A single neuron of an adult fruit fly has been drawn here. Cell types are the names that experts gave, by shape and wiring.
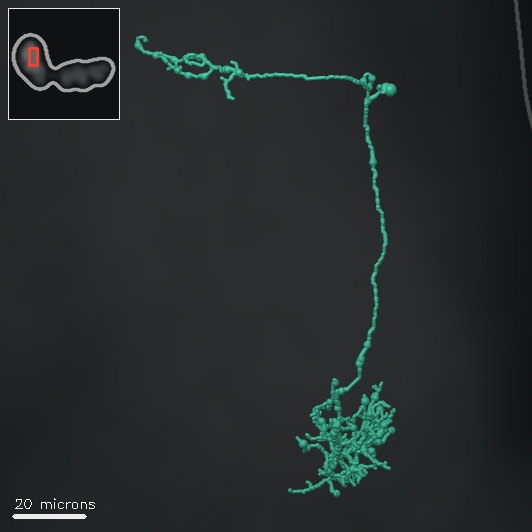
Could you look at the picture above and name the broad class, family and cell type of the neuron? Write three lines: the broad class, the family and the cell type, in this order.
visual projection neuron
hemilineage VPNp3
LC21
